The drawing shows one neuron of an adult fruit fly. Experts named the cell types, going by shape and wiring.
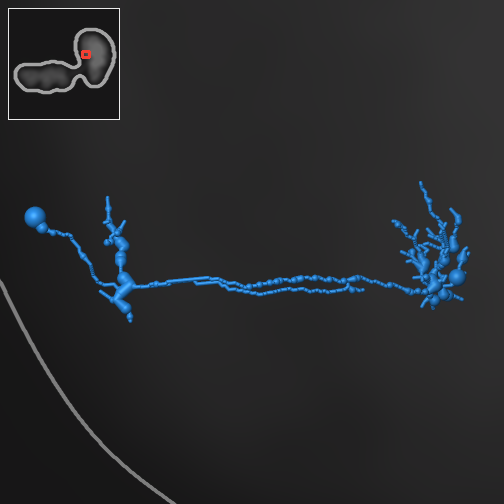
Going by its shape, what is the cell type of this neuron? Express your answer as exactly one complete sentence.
The cell type designation of this neuron is T5d.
